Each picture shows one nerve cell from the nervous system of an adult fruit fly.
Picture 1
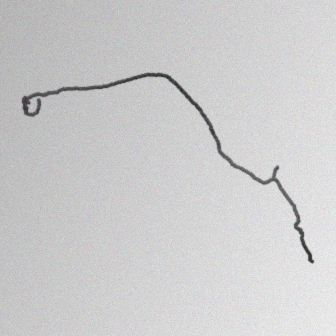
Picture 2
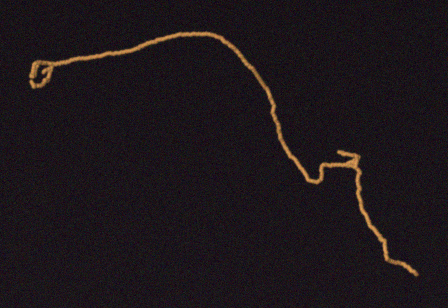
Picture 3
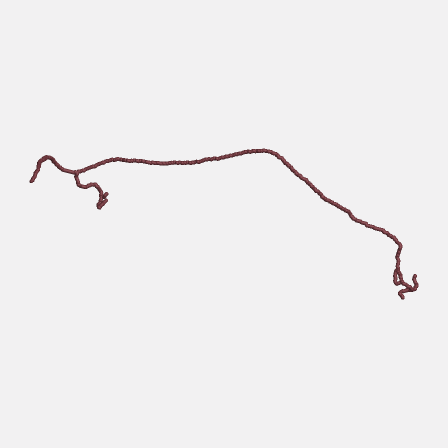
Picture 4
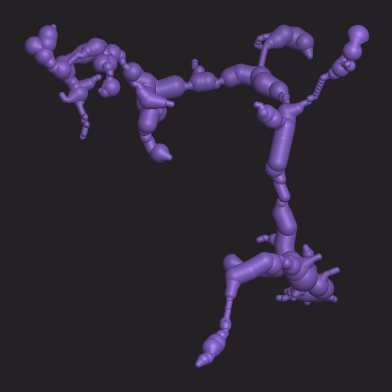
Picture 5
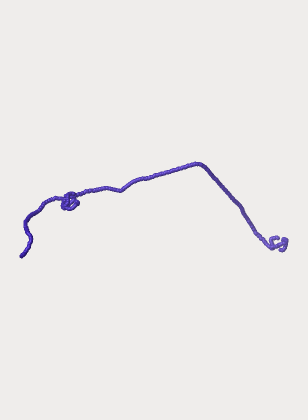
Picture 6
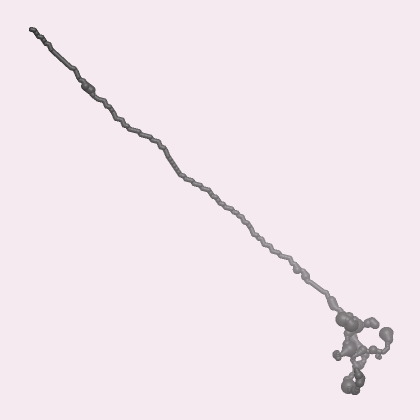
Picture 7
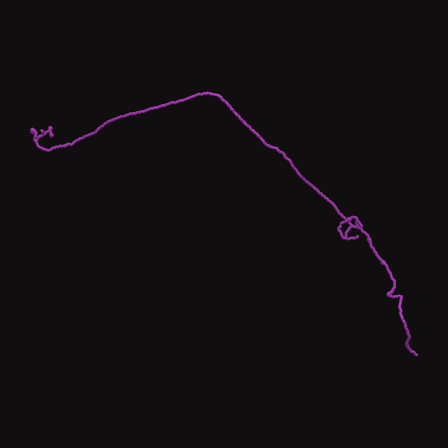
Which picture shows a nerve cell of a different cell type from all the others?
Picture 4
